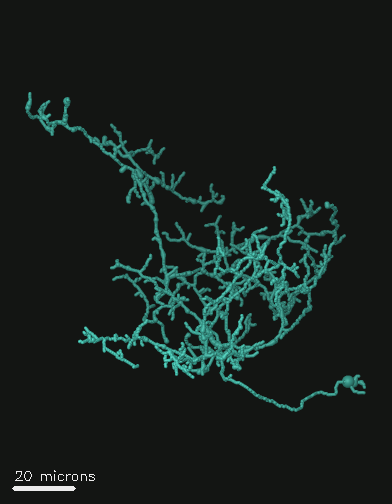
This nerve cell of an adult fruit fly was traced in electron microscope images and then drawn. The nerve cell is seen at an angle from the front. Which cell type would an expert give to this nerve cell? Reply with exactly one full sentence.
It is to cell type IN13B027 that the nerve cell belongs.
